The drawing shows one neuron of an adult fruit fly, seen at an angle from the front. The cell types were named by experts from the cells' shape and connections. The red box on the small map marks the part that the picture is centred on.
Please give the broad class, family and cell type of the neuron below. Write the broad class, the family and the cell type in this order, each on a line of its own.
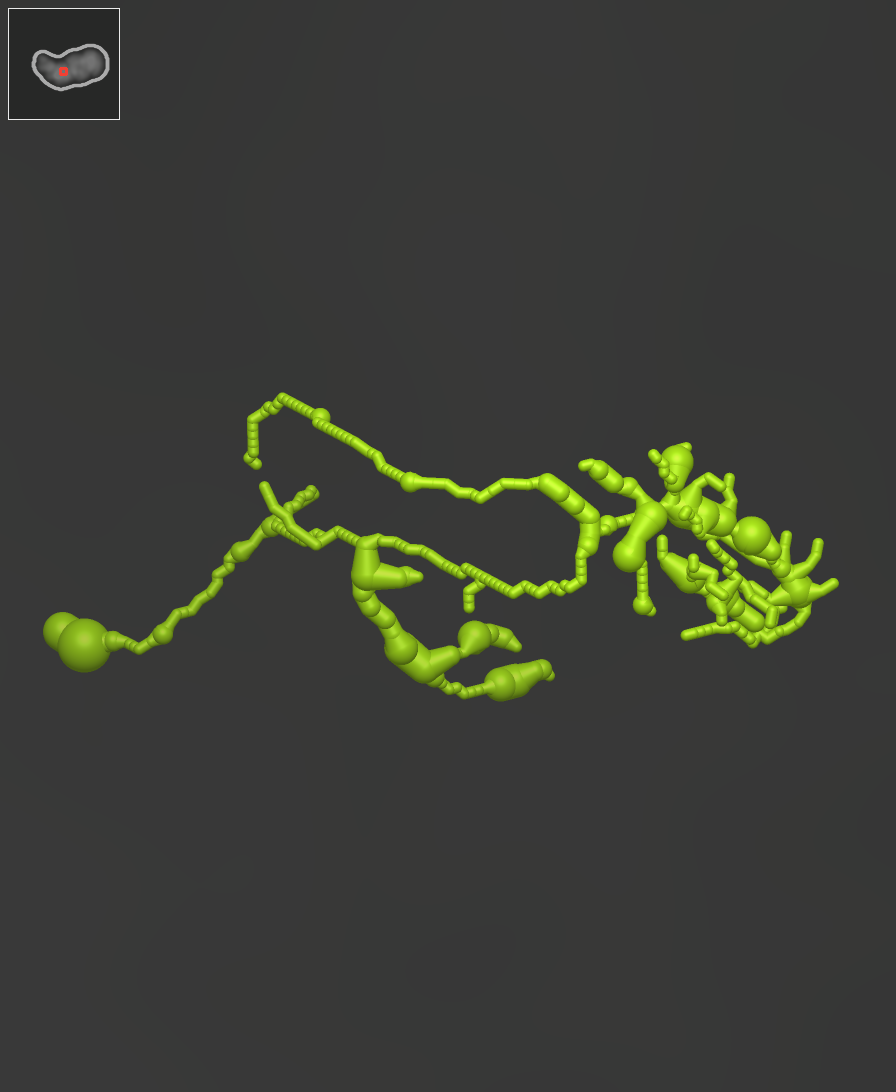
optic-lobe intrinsic neuron
T
T5c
